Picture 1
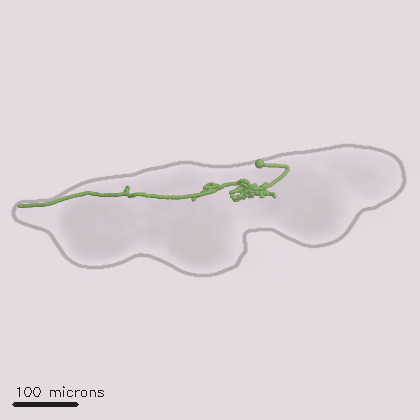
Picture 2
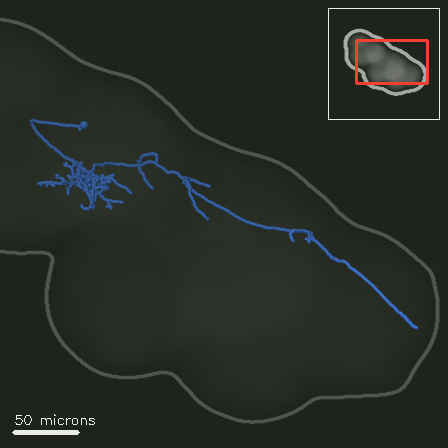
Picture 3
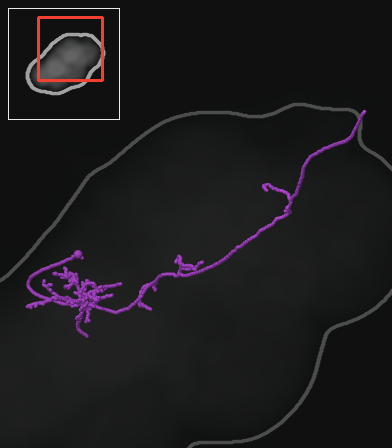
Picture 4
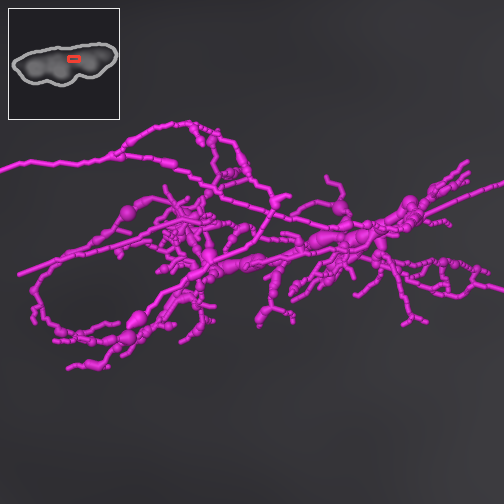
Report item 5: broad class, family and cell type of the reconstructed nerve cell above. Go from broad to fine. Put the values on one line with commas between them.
ascending neuron, hemilineage 19B, AN19B099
